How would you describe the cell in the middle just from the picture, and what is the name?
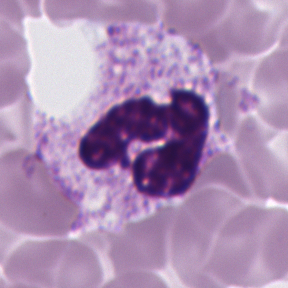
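Nucleus of two broad lobes joined by a wide bridge, lying off-centre toward the right side; chromatin dense, dark purple. Cytoplasm abundant, pale pinkish-lilac. Segmented neutrophil.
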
